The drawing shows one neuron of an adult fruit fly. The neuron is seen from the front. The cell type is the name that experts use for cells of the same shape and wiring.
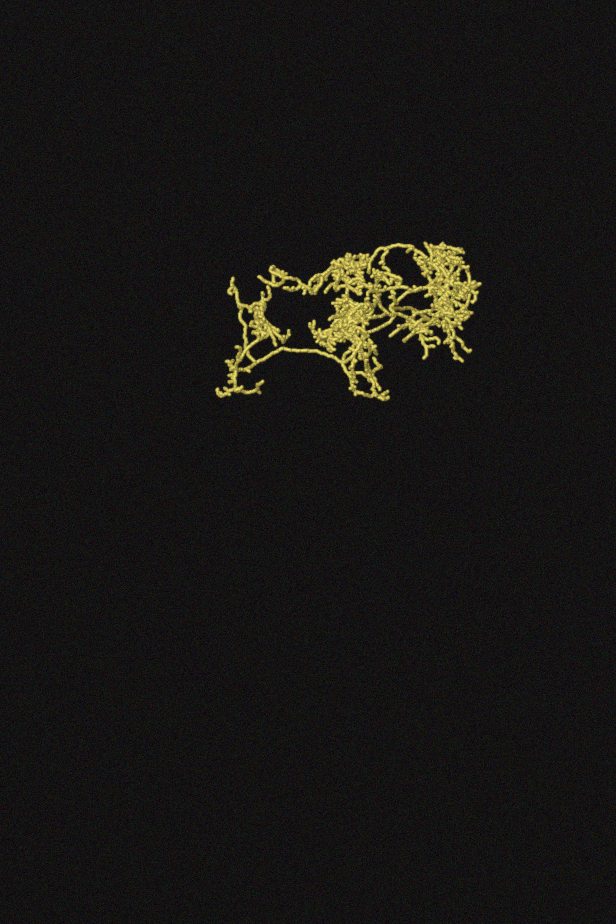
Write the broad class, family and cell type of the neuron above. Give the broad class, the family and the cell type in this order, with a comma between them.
central-brain intrinsic neuron, hemilineage DL2_dorsal, SMP179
